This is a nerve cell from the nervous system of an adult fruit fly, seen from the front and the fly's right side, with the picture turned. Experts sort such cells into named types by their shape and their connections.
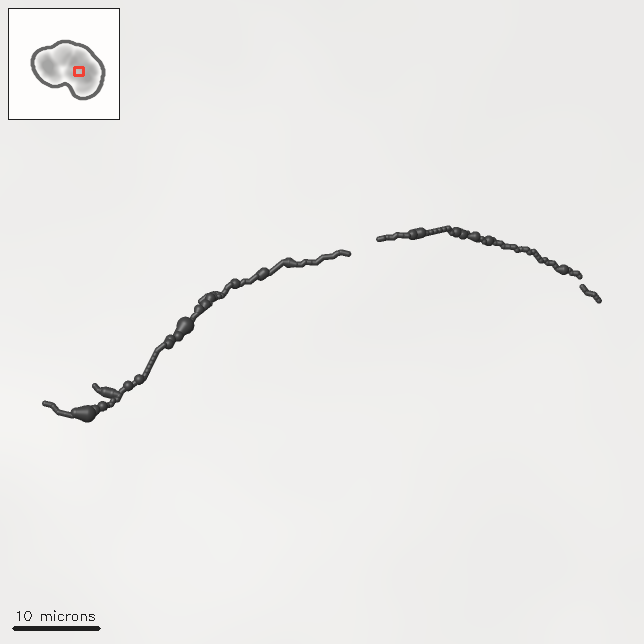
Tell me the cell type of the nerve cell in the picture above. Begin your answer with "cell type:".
cell type: ORN_VM6v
